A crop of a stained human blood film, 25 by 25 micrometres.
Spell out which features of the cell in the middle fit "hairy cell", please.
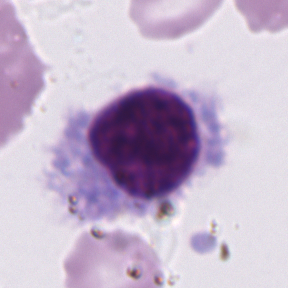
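Hair-like projections, fine in form, fringe the edge of the cytoplasm, and the cell outline is irregular and ragged rather than smooth.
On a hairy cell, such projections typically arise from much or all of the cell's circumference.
The cytoplasm is pale blue.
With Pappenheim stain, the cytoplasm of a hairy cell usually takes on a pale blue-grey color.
The nucleus sits off-centre toward the upper right, with more cytoplasm on its left; it is round in outline and about 10 micrometres across.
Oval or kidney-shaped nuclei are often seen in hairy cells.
The round nucleus here is not one of those shapes.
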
